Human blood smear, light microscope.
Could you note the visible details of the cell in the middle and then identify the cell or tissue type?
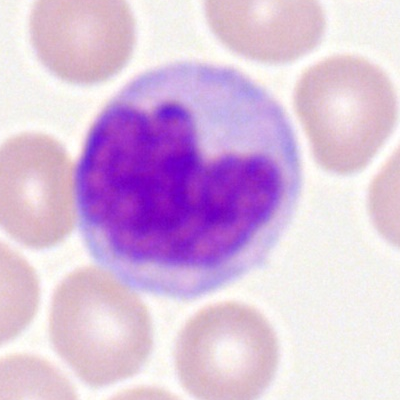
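Look first at the outline: round and smooth. Now the nucleus, which is irregularly folded and has a notch in its upper edge. The cytoplasm around it is pale greyish blue, and you'll find no coarse coloured granules there. So this is a monocyte.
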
